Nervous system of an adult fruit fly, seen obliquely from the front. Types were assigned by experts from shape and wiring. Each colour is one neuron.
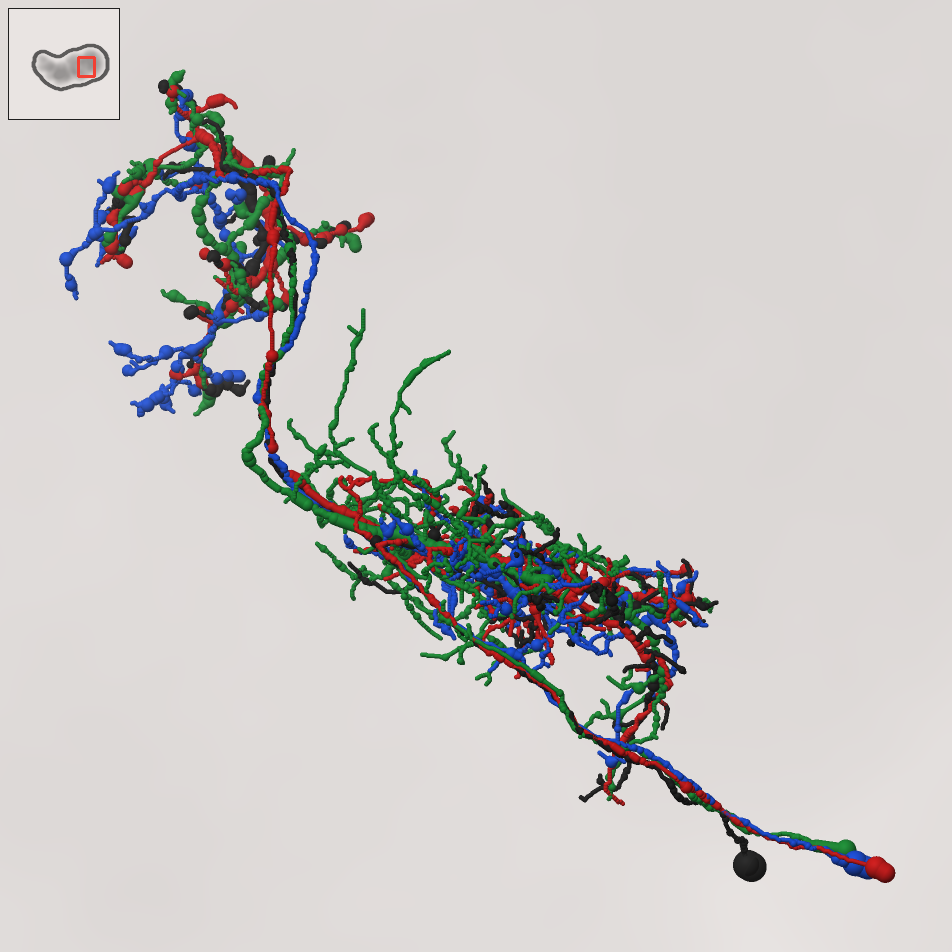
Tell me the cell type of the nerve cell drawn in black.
CB1418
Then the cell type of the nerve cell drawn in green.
CB3419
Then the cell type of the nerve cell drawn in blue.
CB2630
